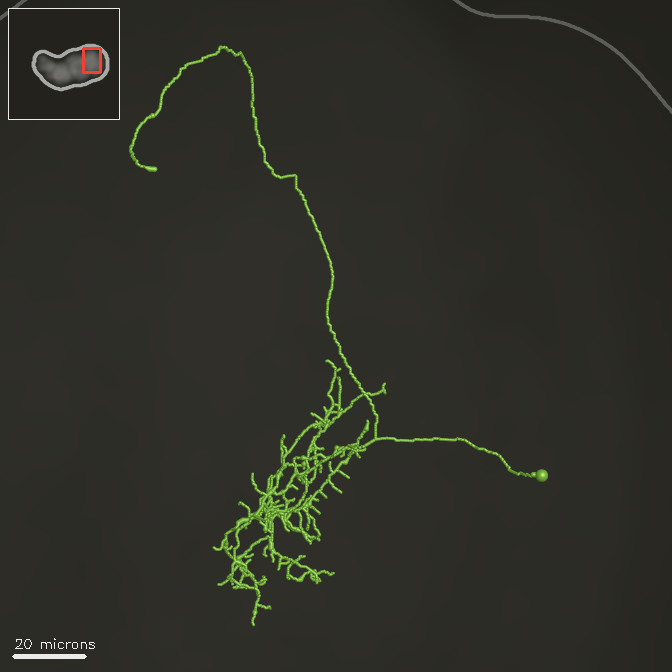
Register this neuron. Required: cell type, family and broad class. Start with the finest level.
LC28; LC; visual projection neuron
